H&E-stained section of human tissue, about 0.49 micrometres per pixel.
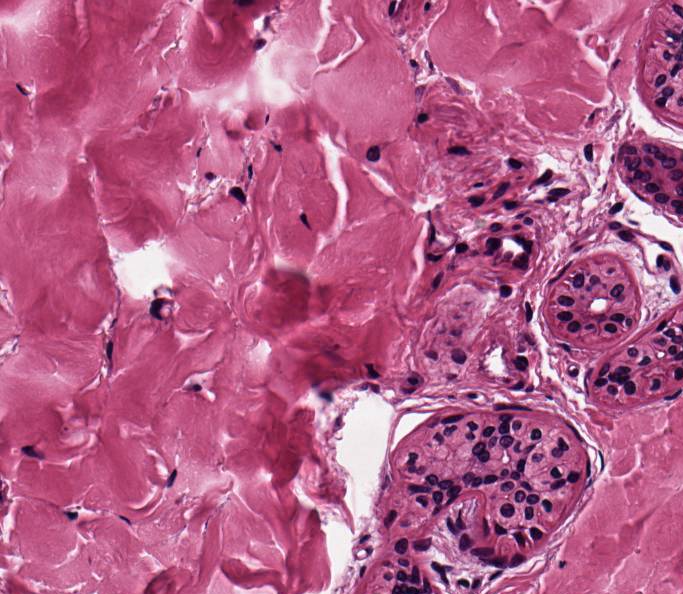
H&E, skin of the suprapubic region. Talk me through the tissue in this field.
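On the left and through the centre, dense pink collagen forms thick, coarse bundles lying in varied directions, with only scattered small nuclei between them. Along the right side gather rounded gland tubules, cut in cross-section as round to oval profiles. Their lining cells are cuboidal with round dark nuclei and pale pink cytoplasm, lighter than the surrounding collagen.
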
